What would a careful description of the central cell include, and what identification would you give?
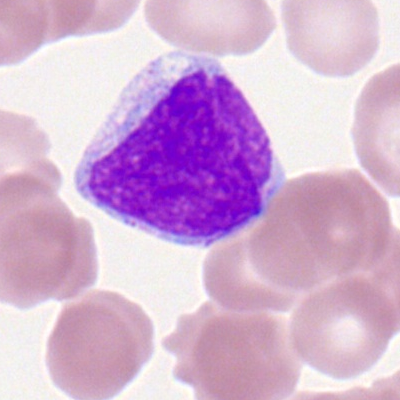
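Notice that the nucleus fills most of this cell. It is one single mass, without any lobes. The cytoplasm makes only a narrow rim around it, and you can see that this rim is pale blue. We call this cell a myeloblast.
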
